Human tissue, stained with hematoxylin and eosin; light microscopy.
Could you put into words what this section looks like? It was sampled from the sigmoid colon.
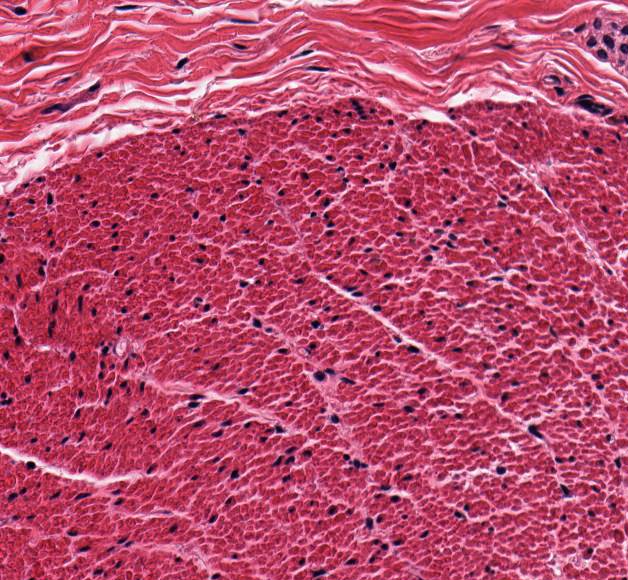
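A band of wavy connective tissue crosses the top, and the rest is a large mass of closely packed, deeply eosinophilic muscle. Its cells look cut mainly in cross-section, giving small, tightly packed polygonal profiles. Small dark oval nuclei are scattered among them, yet only a minority of profiles shows one. Up top, the collagen fibres are wavy, run roughly horizontally and carry sparse dark nuclei.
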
